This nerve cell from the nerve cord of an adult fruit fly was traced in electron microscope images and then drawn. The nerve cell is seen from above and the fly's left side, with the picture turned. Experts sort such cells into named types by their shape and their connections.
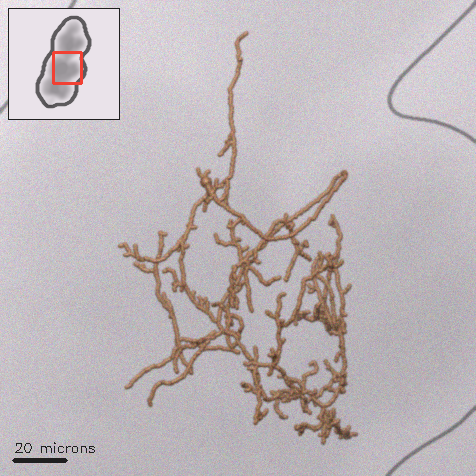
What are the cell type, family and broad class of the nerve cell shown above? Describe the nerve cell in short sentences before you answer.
From top to bottom in the picture it spans about 160 microns. The picture shows dozens of branch ends. The cell type is IN11B015. The family is hemilineage 11B. It is a nerve-cord intrinsic neuron.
